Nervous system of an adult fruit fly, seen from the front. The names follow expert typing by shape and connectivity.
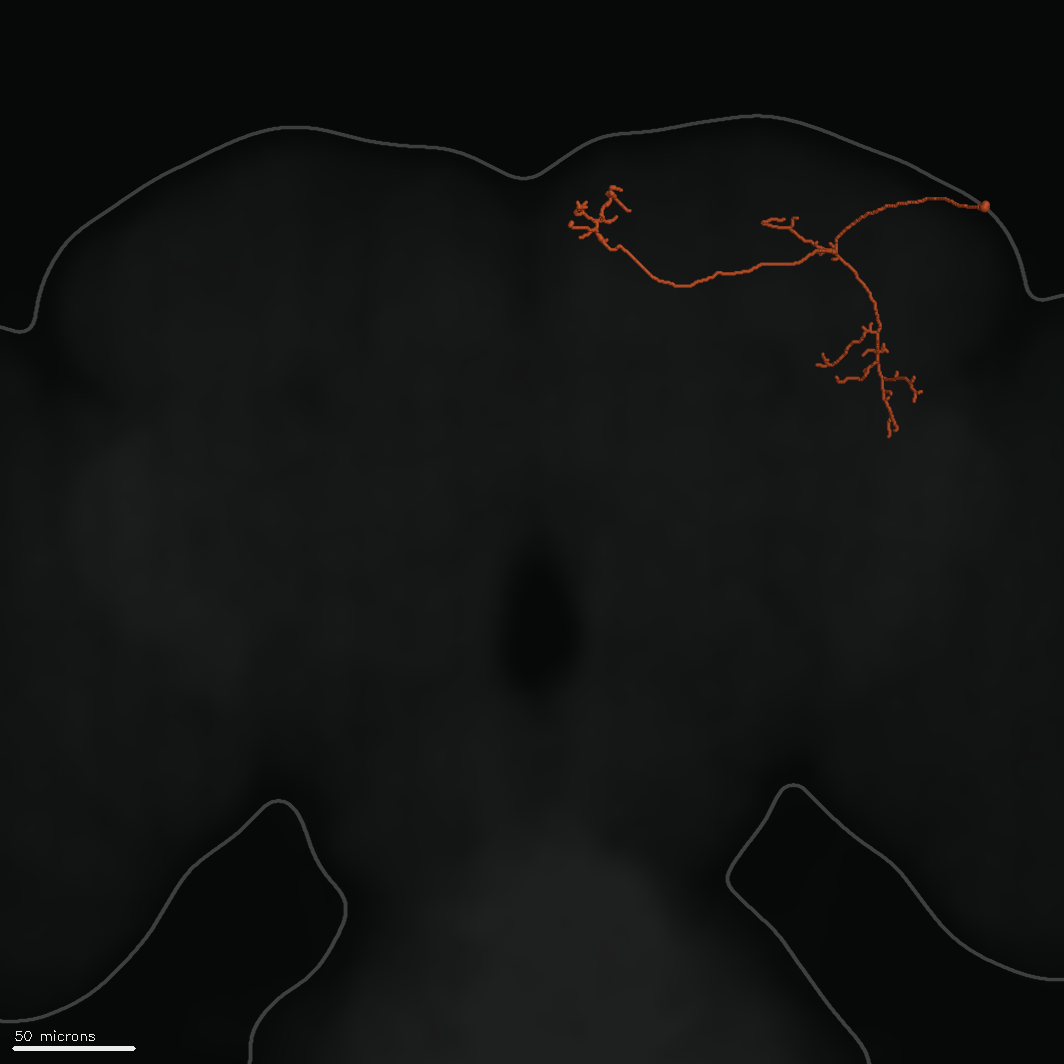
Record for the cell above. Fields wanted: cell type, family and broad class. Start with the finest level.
SMP228; hemilineage SLPpl1; central-brain intrinsic neuron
